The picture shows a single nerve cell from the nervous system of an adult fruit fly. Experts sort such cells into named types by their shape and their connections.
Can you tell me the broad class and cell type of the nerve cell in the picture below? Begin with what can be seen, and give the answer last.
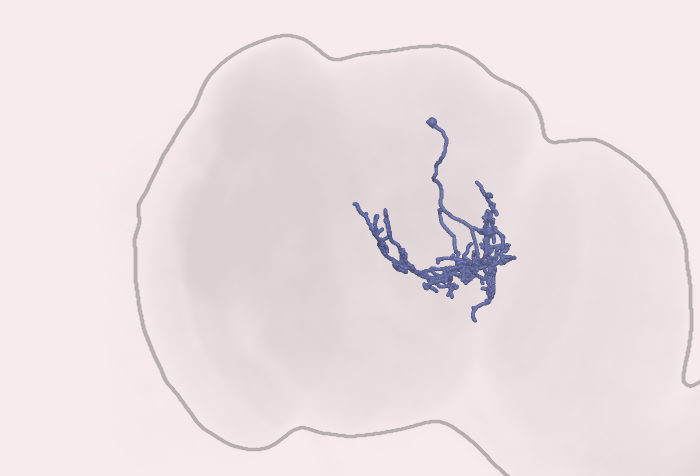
Its cell body lies at the top of the picture. As drawn here it is taller than it is wide. This is a central-brain intrinsic neuron. It is of cell type LAL203.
